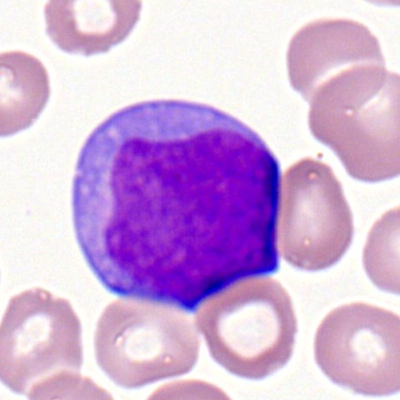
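Myeloblast, the cell in the middle of this stained blood smear. Its nucleus fills most of the cell. The cytoplasm is blue, and no granules can be seen in it.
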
